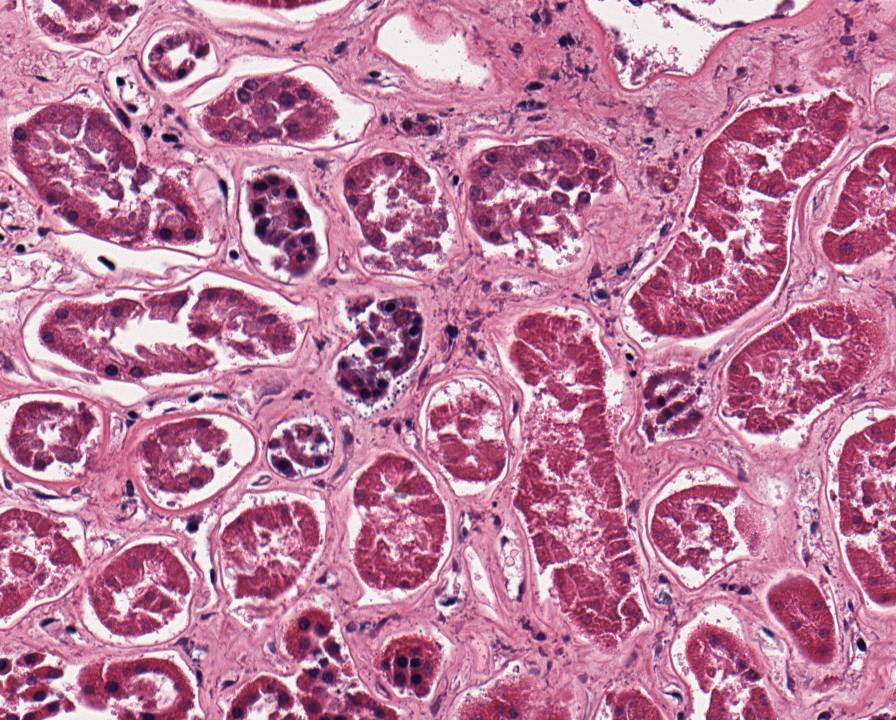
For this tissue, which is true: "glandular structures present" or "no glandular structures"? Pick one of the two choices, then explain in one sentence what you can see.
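Glandular structures present. The round nuclei of the lining cells lie mostly toward the base of the cells, away from the lumen.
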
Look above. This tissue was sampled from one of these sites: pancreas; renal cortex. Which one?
renal cortex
